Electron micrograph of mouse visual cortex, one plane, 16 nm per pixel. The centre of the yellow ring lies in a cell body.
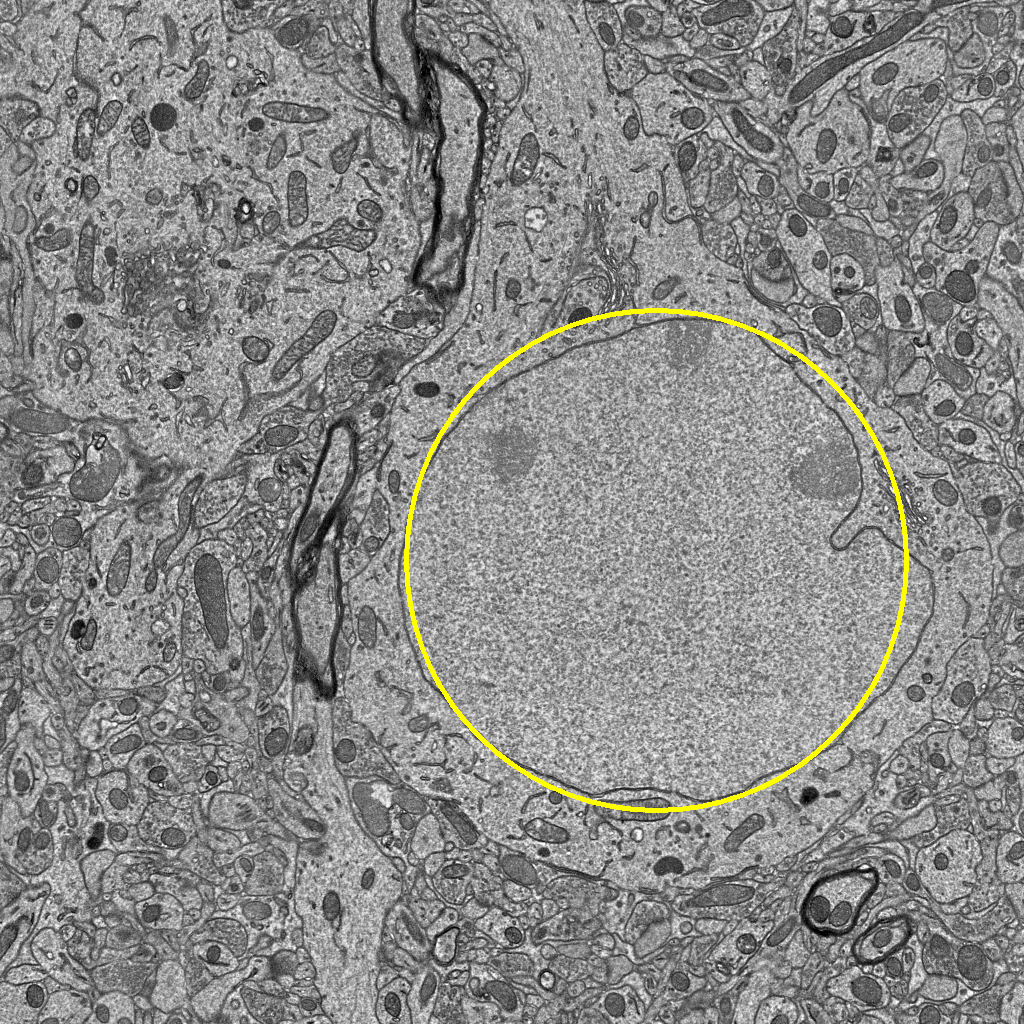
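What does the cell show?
A round nucleus, nearly its whole outline in the plane, with pale, finely dispersed chromatin and no thick dark band along the envelope.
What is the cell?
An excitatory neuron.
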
